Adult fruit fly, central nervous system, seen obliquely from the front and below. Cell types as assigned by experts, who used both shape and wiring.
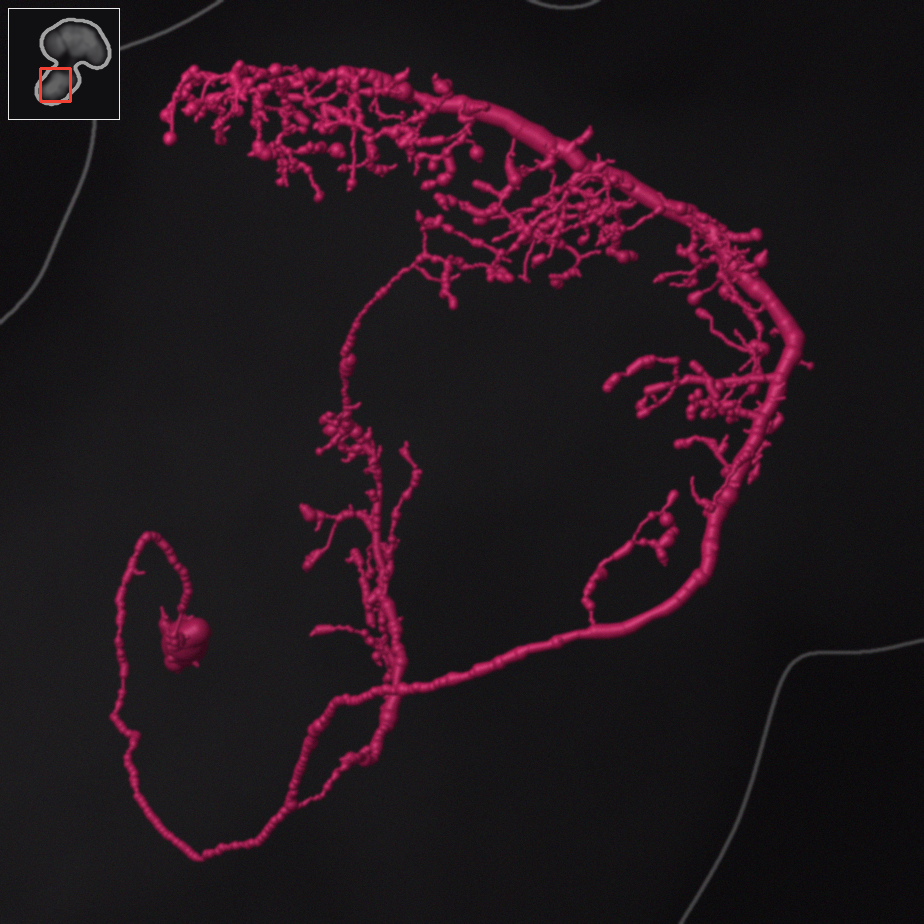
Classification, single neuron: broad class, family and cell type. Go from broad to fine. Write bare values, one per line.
nerve-cord intrinsic neuron
hemilineage 17B
IN17B001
